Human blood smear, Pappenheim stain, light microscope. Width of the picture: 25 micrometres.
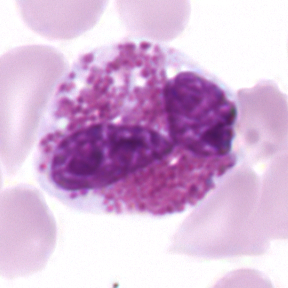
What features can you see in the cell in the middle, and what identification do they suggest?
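First, the nucleus: it is split into two large lobes, one lying lower left and the other upper right. Next, the chromatin is dark purple and coarsely clumped. Last, the granules leave the nuclear lobes clearly visible. Named, it is an eosinophil.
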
